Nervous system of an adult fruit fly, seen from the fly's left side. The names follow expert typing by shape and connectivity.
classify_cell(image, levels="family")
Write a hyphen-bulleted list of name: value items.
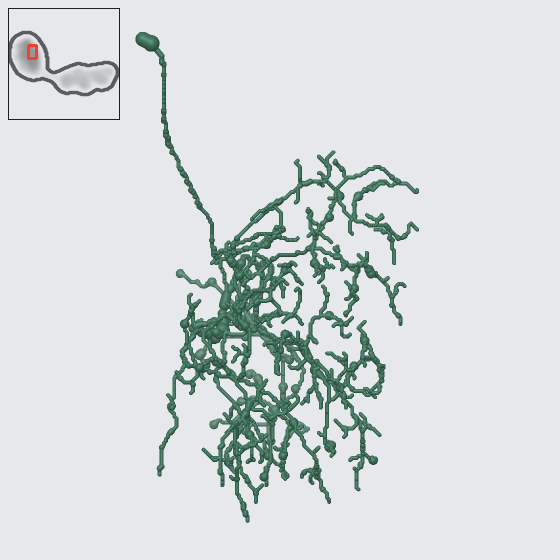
- family: hemilineage LHl4_posterior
